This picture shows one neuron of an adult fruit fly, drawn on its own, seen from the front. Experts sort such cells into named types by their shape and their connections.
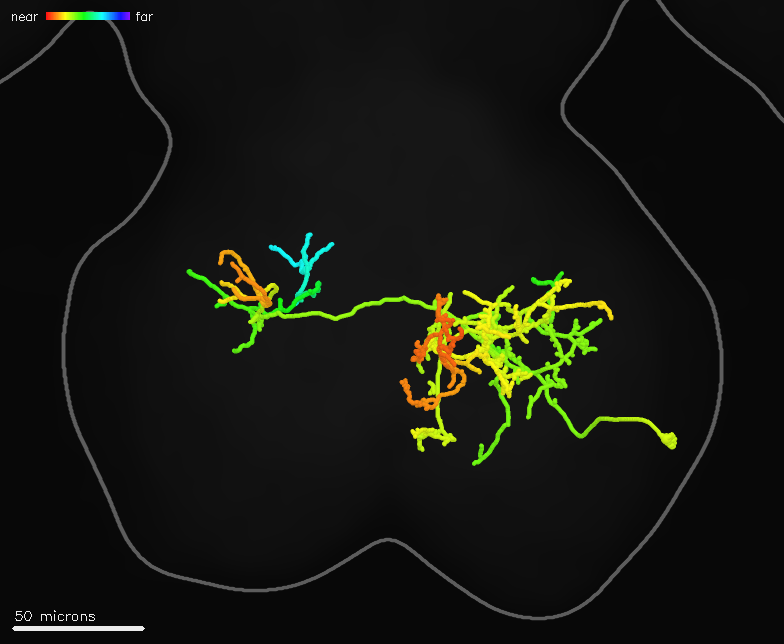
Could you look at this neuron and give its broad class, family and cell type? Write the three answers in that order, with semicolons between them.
nerve-cord intrinsic neuron; hemilineage 08B; IN08B067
